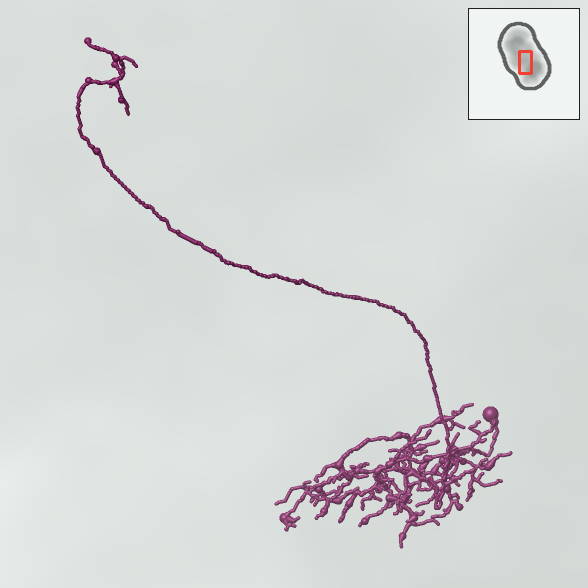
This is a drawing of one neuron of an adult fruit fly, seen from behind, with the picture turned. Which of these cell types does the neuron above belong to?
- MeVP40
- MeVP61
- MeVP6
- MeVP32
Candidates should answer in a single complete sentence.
The cell type name MeVP6 applies to this neuron.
